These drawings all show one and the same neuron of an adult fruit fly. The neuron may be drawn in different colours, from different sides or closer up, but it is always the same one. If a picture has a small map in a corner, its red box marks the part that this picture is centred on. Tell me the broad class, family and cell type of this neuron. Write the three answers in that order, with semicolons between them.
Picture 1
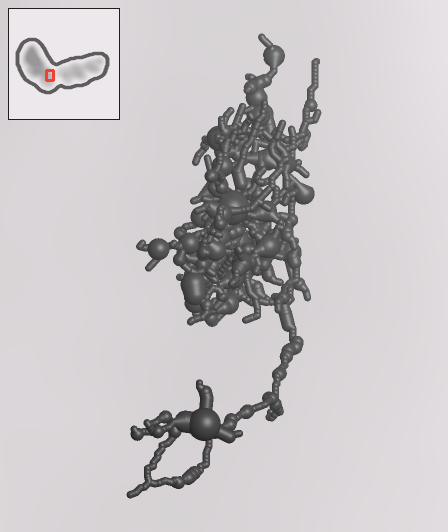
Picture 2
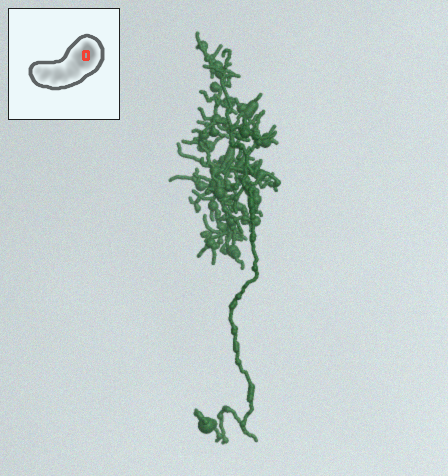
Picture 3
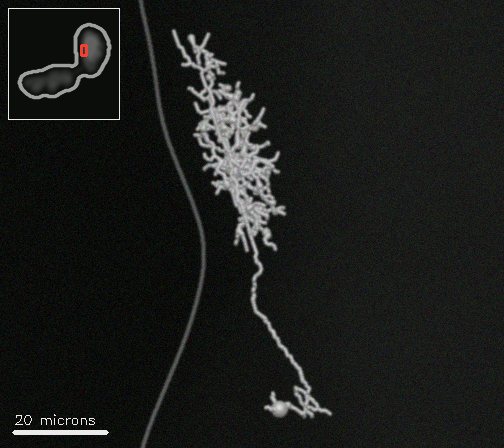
optic-lobe intrinsic neuron; LPi; LPi3a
